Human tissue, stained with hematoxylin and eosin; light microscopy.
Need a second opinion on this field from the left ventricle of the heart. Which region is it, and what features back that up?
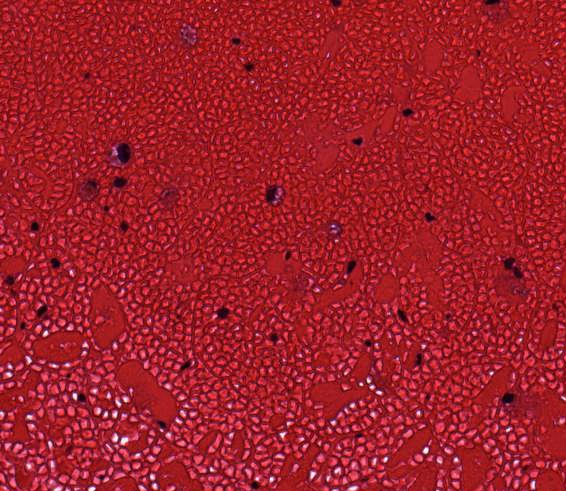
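That's blood in a vessel or clot. The whole field is tightly packed red blood cells making a fine honeycomb-like mosaic, with small, dark, round nuclei of white blood cells scattered singly.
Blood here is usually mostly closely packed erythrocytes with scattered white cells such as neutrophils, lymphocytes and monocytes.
Nothing organised shows anywhere: no epithelium, no glands.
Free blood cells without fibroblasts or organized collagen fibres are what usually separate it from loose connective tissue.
Up in the upper left, a few larger cells with purple, irregular nuclei stand out.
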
